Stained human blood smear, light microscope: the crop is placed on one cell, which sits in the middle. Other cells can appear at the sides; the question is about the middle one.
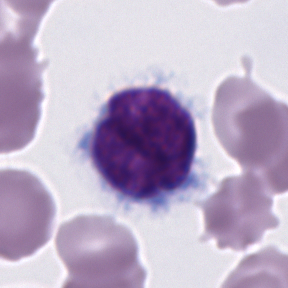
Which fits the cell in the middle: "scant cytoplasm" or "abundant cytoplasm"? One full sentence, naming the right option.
The nucleus fills most of the cell.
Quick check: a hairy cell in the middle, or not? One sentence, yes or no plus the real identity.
Yes, the cell in the middle of this smear crop is a hairy cell.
